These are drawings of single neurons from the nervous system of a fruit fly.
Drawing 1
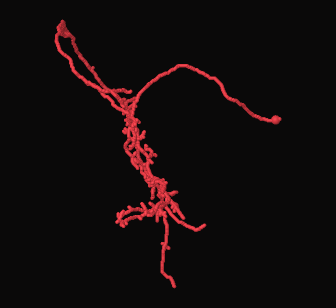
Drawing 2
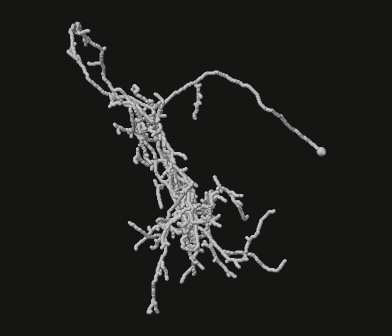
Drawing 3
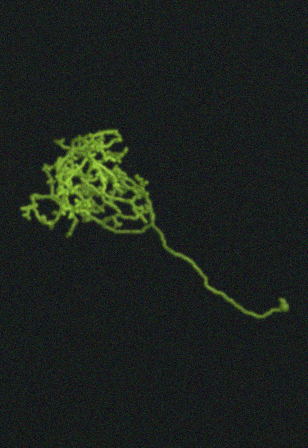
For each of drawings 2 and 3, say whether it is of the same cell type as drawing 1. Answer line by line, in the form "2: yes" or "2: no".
2: no
3: no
